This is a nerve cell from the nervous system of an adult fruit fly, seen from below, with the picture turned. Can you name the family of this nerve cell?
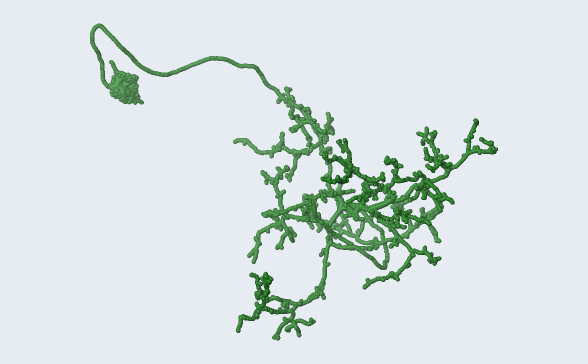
hemilineage 11B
